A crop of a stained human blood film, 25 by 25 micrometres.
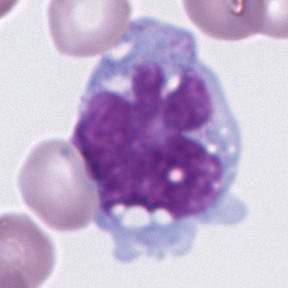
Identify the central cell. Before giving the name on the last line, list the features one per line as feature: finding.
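Nucleus: folded into several broad lobes
Cytoplasm: pale grey-blue
Vacuoles: three, clear, in a row along the lower nuclear edge
Surface: pale blue cytoplasmic blebs bulging from the lower side
Name: monocyte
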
